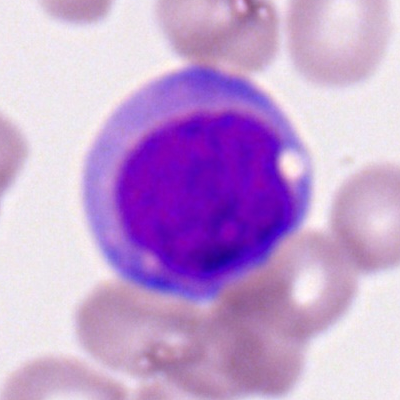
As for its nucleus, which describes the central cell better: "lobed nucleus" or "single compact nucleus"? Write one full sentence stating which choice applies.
This cell's nucleus is a single compact mass, round, oval or kidney-shaped.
